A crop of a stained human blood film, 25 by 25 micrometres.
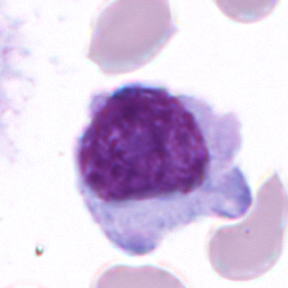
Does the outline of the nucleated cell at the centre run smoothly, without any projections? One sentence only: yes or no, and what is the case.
No, the edge of the cell is rough rather than smooth and even.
